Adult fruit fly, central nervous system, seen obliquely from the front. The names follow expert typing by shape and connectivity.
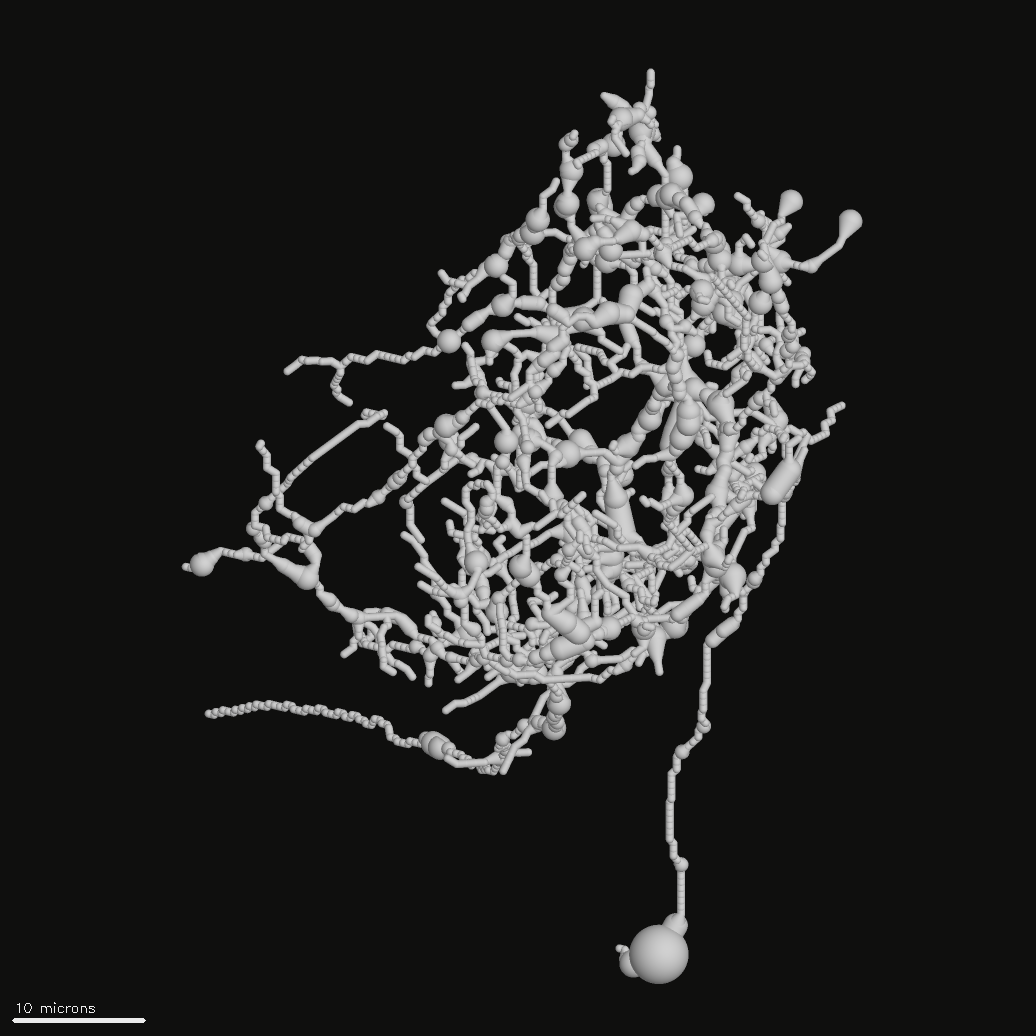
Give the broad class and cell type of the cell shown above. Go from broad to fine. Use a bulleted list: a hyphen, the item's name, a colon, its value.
- broad class: central-brain intrinsic neuron
- cell type: CB3409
